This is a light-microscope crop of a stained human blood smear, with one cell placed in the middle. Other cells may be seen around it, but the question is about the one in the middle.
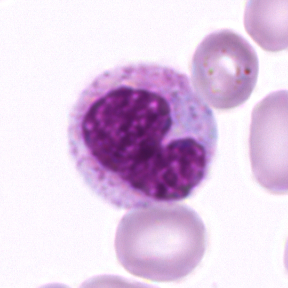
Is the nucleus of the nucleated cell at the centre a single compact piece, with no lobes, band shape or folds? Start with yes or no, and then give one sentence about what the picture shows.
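No. The nucleus has a deep notch on its right side that divides it into two unequal lobes.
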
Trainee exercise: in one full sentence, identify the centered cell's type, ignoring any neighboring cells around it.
For this crop, the cell in the middle is a band neutrophil.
